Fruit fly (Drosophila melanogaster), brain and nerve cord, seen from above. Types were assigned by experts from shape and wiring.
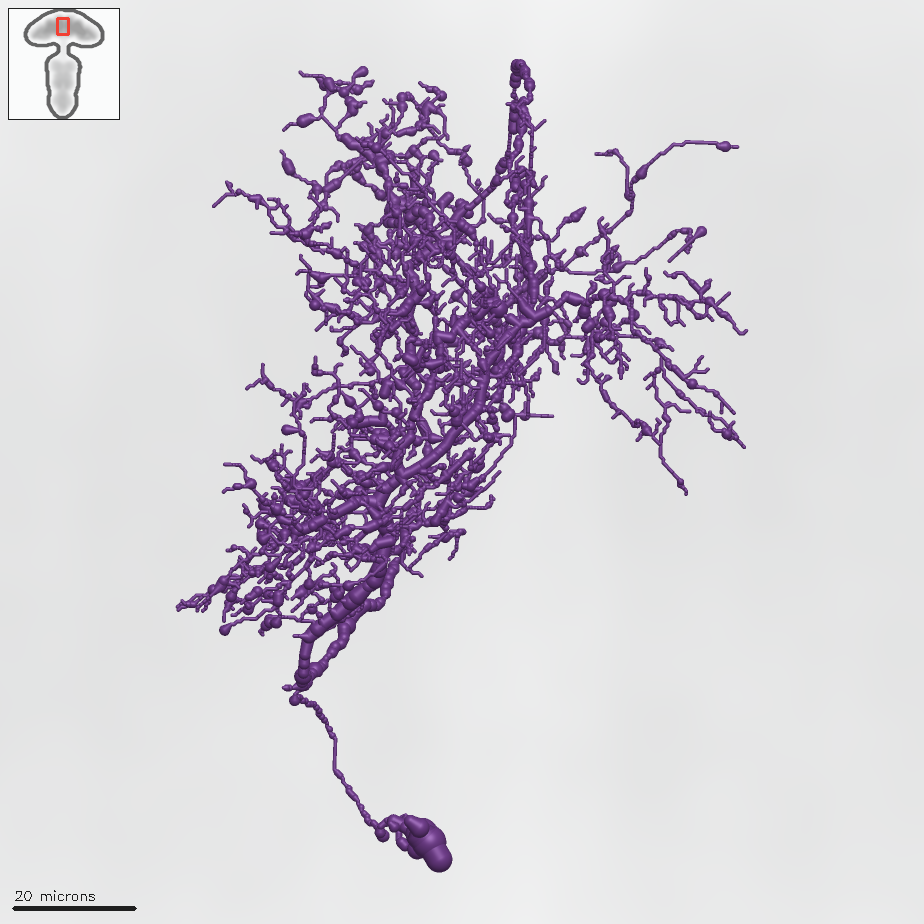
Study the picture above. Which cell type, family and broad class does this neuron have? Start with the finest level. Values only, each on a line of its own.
SMP285
hemilineage DM2_central
central-brain intrinsic neuron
